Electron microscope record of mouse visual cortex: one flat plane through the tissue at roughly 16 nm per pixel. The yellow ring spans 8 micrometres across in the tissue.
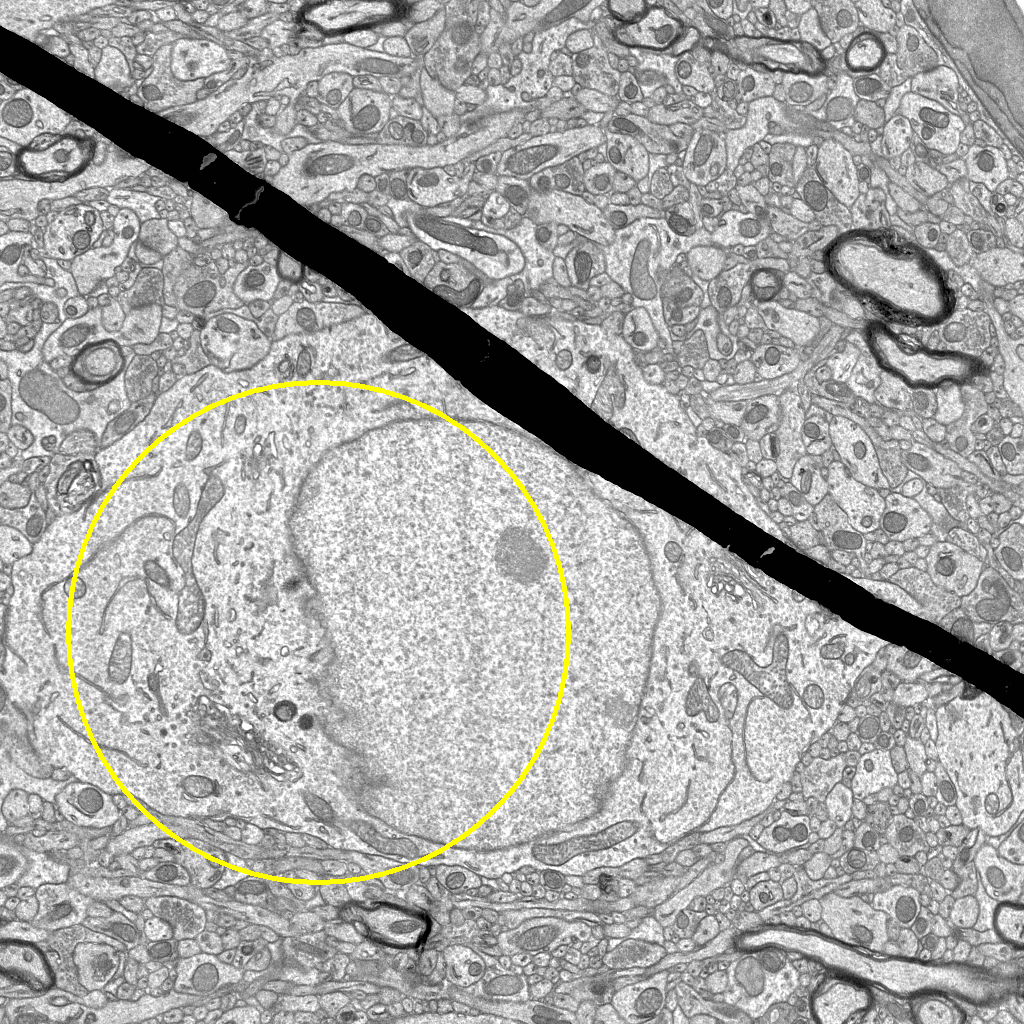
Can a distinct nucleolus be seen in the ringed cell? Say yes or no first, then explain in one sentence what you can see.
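Yes. A single round, moderately dense nucleolus lies in the upper right part of the nucleus.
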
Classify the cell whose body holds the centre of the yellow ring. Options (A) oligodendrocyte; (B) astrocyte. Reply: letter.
A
